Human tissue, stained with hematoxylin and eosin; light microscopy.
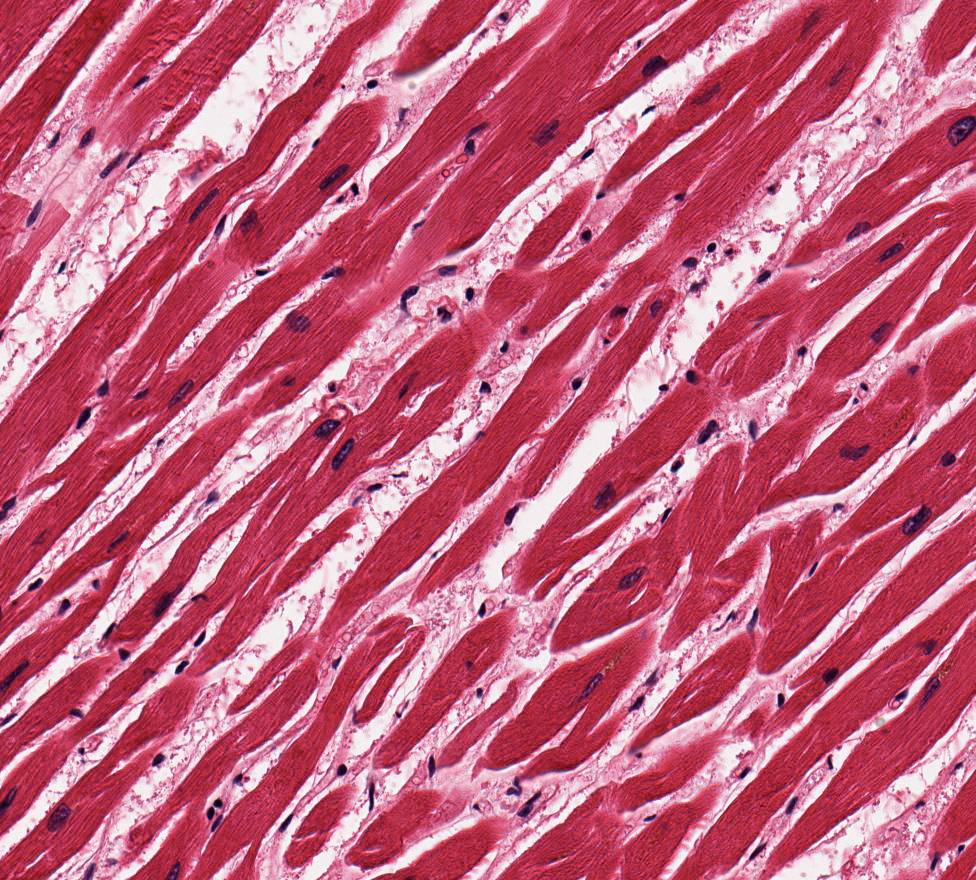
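Left ventricle of the heart, haematoxylin and eosin stained section. Some fibres, I notice, branch and join neighbouring fibres. The muscle cytoplasm stains deep red and shows fine lengthwise fibrils. In the spaces between the fibres lie small, dark, elongated nuclei, smaller and darker than the muscle nuclei. I find no fat cells anywhere in the field.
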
